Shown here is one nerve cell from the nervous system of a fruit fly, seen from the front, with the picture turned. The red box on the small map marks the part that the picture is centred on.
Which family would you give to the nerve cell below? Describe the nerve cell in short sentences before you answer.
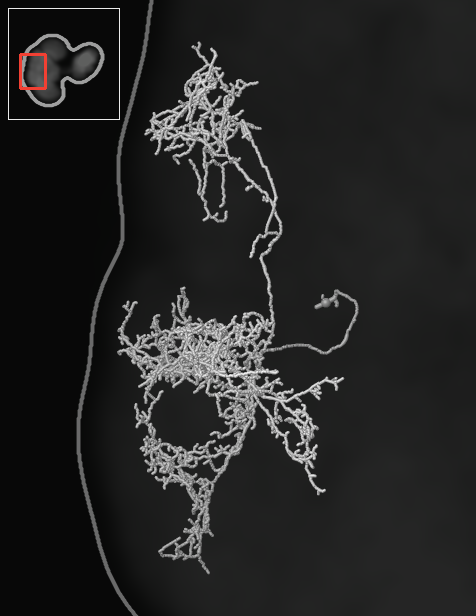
More than a hundred branch ends can be seen. As drawn here it is taller than it is wide. This is a central-brain intrinsic neuron. Its family is hemilineage DM4_dorsal.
